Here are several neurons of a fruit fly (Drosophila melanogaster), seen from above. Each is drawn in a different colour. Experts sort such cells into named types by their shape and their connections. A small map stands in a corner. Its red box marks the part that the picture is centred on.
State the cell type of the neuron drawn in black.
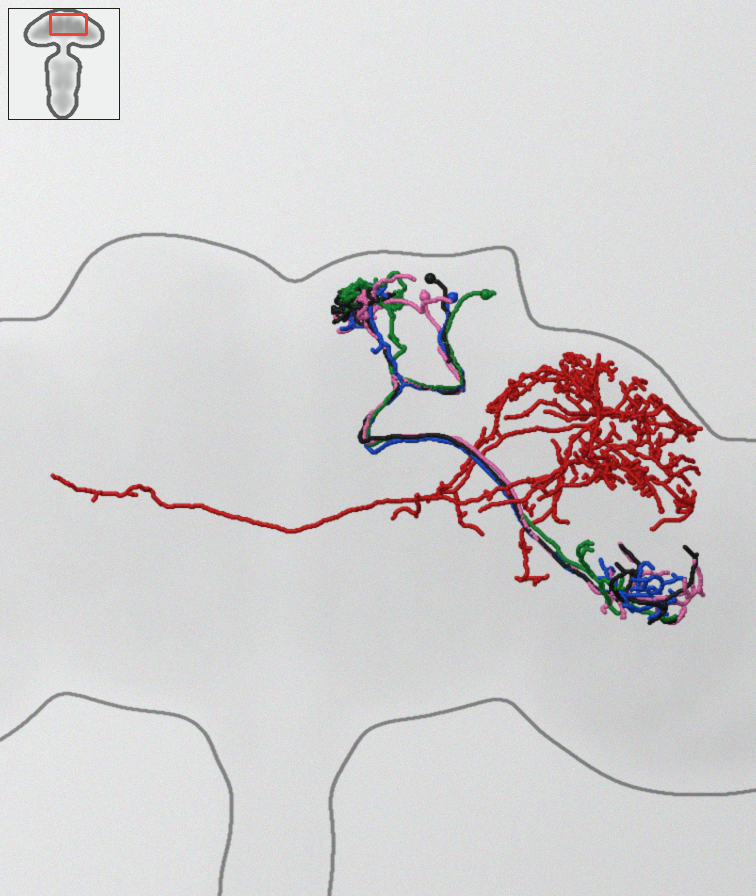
CB2589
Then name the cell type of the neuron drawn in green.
M_vPNml78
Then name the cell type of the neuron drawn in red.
CB2672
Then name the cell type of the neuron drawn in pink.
M_vPNml88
